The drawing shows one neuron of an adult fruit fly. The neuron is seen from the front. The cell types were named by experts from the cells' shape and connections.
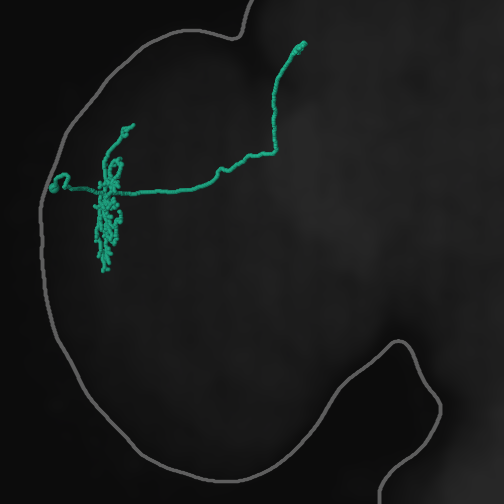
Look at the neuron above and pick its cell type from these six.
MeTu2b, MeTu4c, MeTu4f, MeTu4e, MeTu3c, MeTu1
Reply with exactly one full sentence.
Belonging to the cell type MeTu1 is this neuron.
